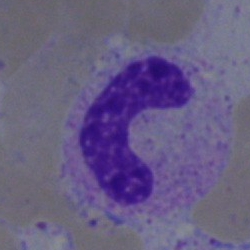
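Band neutrophil. See how this roughly round cell holds a nucleus bent into a C shape, with the opening facing right. The chromatin is dark purple and coarsely clumped, and you won't find any nucleoli in the nucleus.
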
